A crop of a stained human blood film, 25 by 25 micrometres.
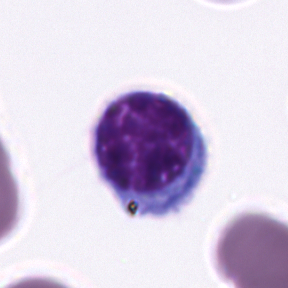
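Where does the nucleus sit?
Off-centre, toward the upper left; it is round in outline, about 9 micrometres across, and fills about 70% of a cell about 11 by 10 micrometres.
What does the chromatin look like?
Dark purple and coarsely clumped.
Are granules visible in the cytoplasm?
No, none that I can see.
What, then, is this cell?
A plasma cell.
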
